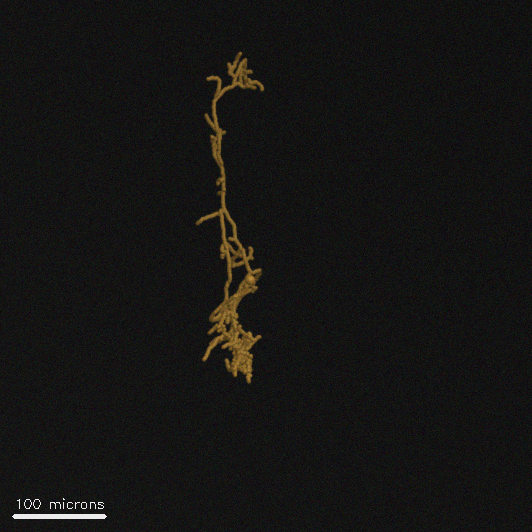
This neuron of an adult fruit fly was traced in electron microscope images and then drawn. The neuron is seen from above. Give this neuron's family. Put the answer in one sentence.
The family is hemilineage 17A.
